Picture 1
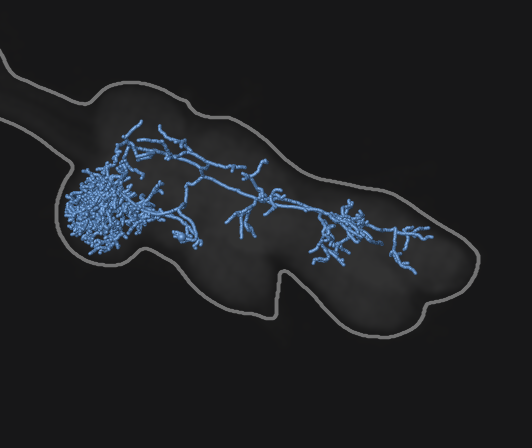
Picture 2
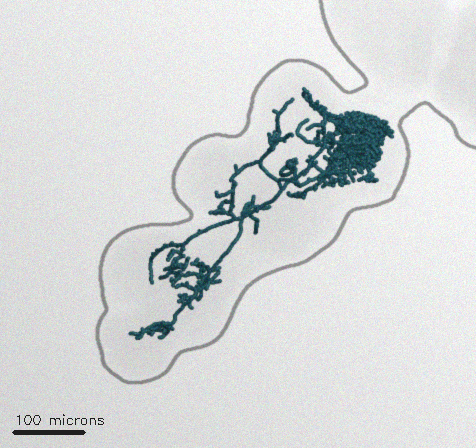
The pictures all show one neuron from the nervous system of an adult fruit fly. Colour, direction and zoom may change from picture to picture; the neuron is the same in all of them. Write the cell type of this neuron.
IN10B001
